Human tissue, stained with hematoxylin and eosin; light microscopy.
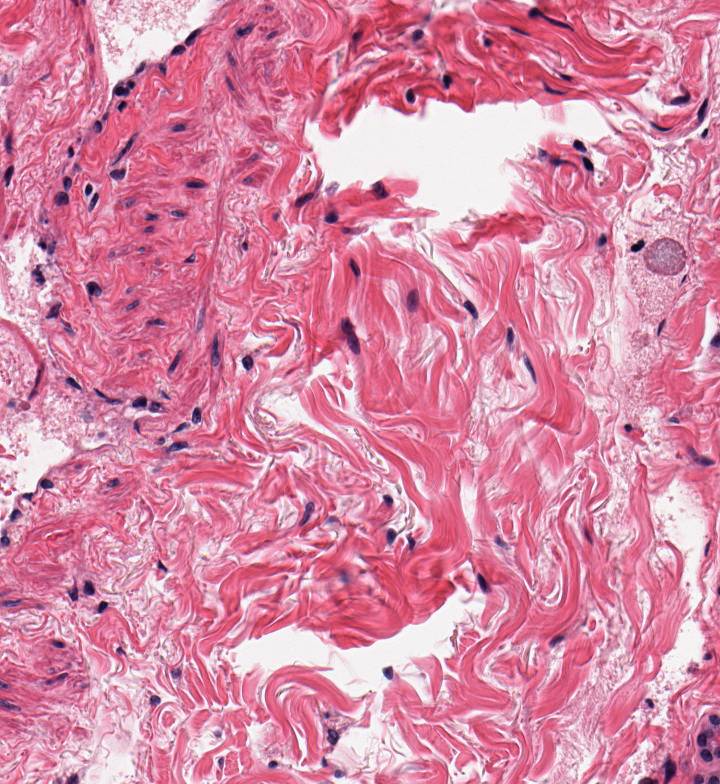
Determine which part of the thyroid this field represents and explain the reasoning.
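This is dense connective tissue. Eosinophilic collagen bundles fill the field, running in many different directions. The bundles are wavy, with dark, elongated nuclei scattered between them, more closely spaced in the upper left than in the centre.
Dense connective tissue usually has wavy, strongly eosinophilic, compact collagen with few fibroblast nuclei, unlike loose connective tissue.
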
